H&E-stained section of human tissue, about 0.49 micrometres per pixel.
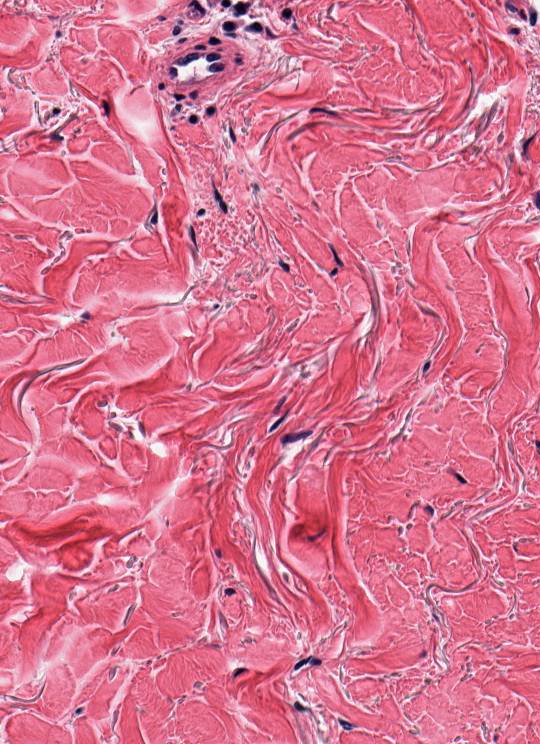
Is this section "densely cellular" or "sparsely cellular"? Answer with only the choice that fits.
Sparsely cellular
